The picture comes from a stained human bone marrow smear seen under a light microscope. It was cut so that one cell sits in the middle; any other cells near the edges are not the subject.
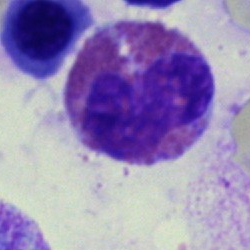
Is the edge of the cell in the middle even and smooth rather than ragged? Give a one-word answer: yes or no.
Yes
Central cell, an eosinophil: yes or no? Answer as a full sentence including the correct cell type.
Yes, in the centre of this field sits an eosinophil.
